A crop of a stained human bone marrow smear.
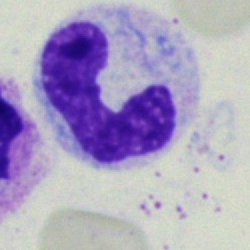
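Band neutrophil at the centre of a stained bone marrow smear. Its nucleus bends into a C with the opening turned toward the upper right, and it stays one continuous mass, not separate lobes linked by thin strands. The chromatin looks dense and deep purple. In the cytoplasm I see only fine, faint granules.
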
